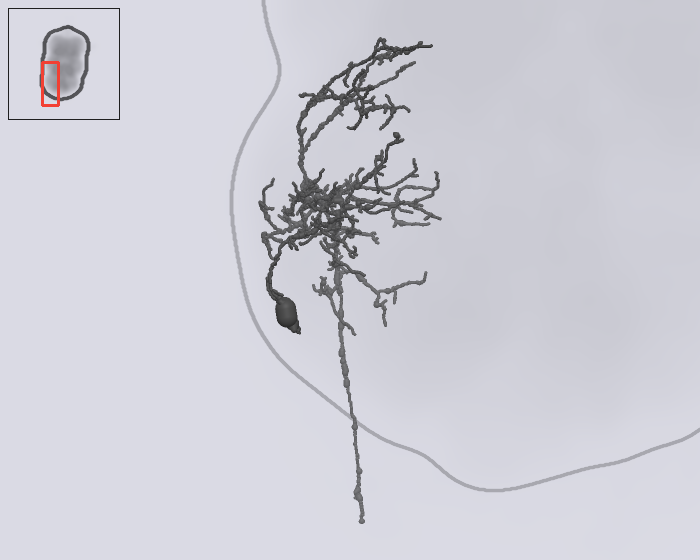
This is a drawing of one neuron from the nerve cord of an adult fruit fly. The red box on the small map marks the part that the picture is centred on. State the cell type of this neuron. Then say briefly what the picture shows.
Its cell type is MNhl29. This is a motor neuron of the nerve cord. Dozens of branch ends can be seen. In this view it is more than twice as tall as it is wide.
